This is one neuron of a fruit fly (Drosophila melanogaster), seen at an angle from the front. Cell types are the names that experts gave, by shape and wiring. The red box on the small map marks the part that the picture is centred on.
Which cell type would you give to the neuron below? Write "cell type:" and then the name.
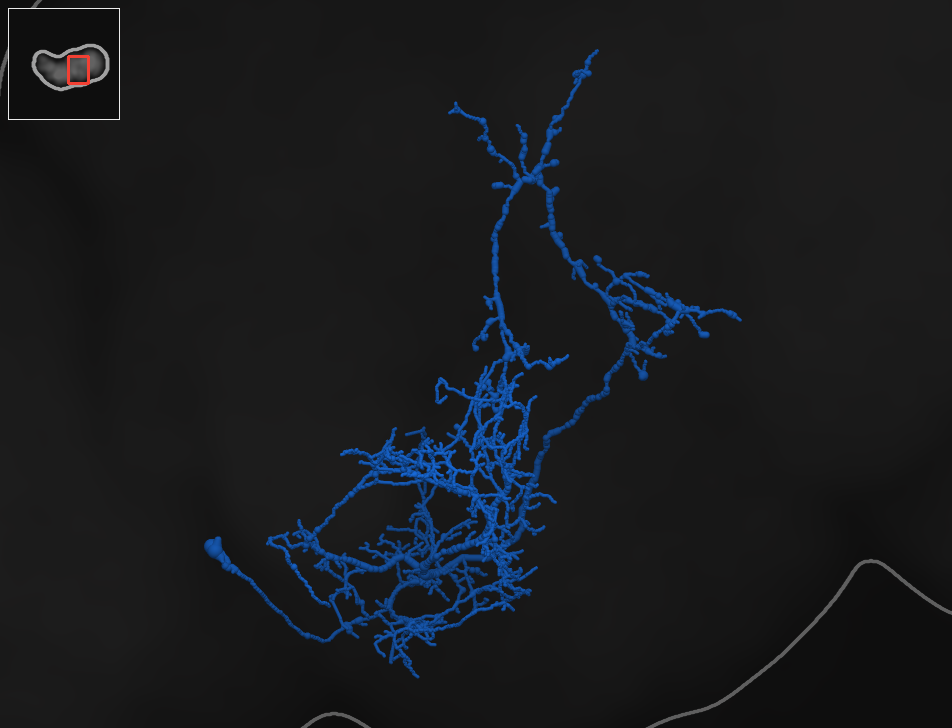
cell type: CB0477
